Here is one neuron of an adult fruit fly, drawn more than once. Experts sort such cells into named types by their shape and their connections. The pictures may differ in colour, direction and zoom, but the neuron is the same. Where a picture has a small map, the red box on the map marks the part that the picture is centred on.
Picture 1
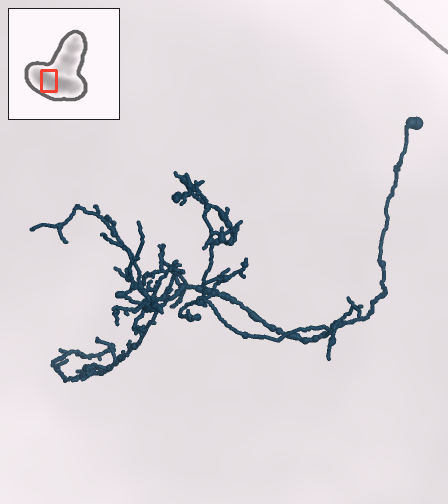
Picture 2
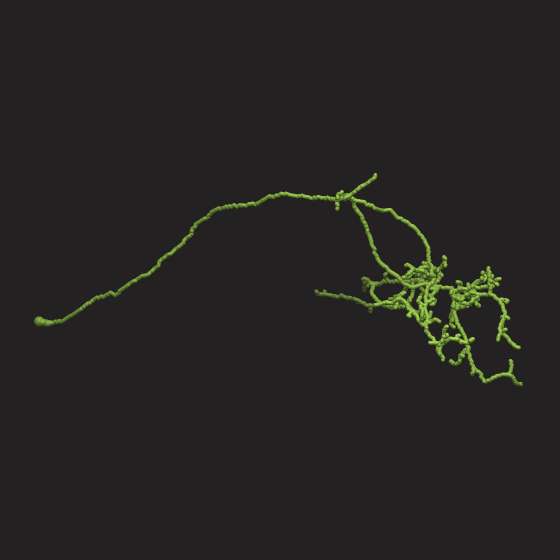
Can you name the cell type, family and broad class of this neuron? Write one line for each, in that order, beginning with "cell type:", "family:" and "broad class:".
cell type: WED096
family: hemilineage DM1_antero_ventral
broad class: central-brain intrinsic neuron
